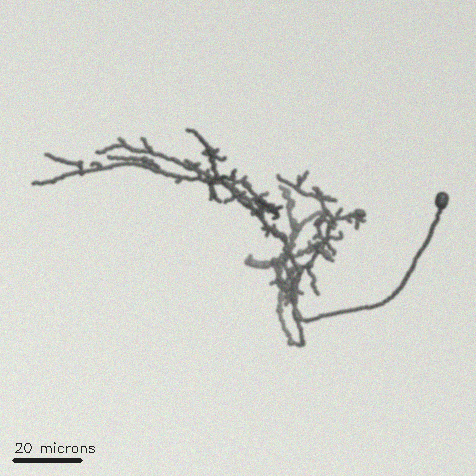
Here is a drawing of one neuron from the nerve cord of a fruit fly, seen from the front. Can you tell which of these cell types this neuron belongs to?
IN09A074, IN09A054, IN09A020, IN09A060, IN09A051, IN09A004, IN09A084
IN09A054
